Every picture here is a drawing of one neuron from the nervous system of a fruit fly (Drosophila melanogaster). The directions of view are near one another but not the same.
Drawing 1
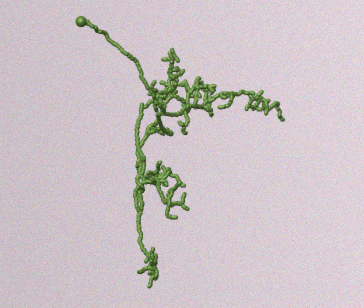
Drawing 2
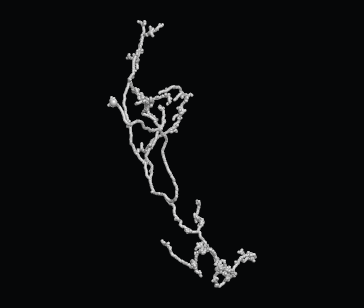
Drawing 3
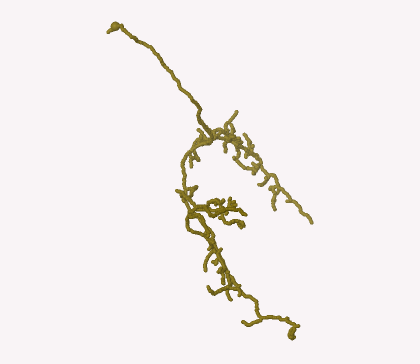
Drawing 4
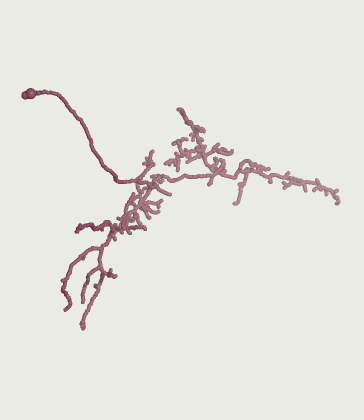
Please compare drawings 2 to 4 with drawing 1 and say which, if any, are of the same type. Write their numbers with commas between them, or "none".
4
